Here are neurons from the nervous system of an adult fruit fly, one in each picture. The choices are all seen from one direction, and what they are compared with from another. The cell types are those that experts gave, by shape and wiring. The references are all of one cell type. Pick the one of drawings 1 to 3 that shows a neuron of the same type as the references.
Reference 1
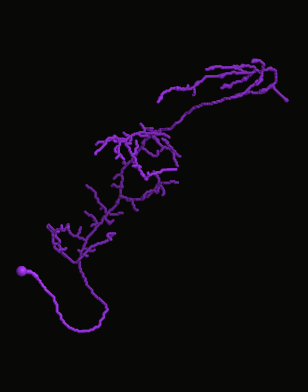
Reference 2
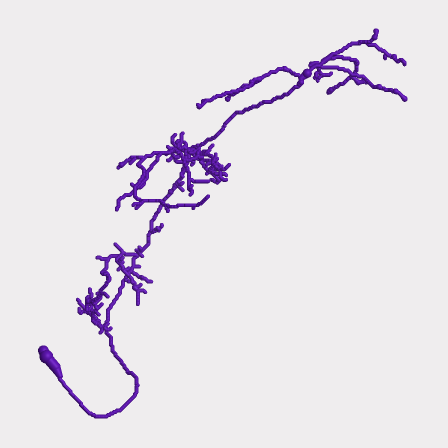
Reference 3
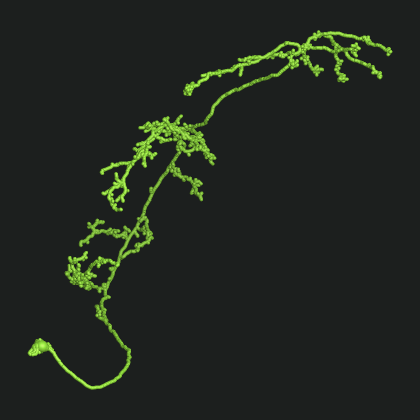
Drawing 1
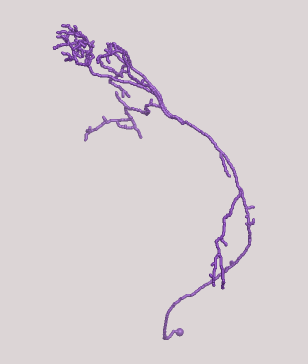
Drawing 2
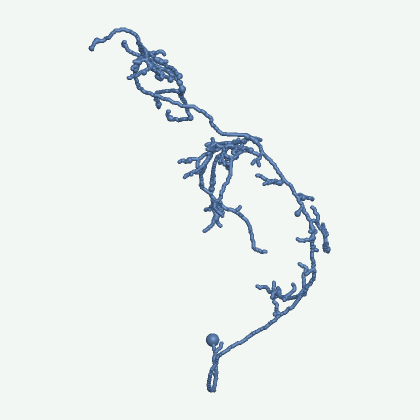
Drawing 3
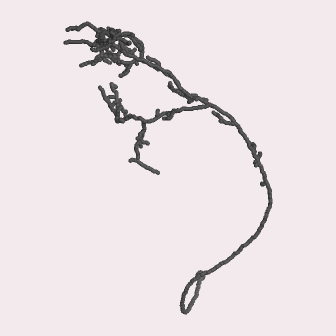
2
